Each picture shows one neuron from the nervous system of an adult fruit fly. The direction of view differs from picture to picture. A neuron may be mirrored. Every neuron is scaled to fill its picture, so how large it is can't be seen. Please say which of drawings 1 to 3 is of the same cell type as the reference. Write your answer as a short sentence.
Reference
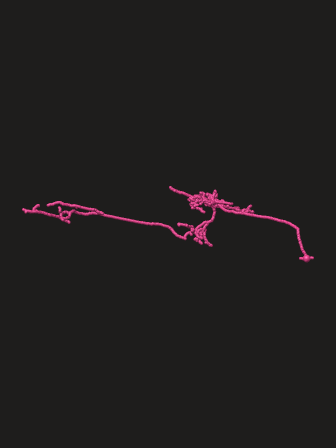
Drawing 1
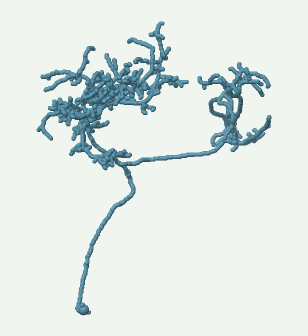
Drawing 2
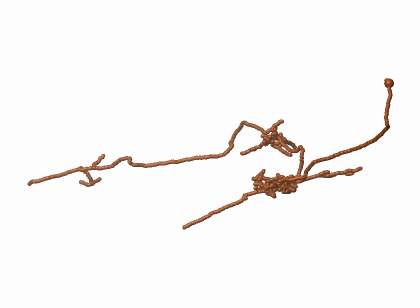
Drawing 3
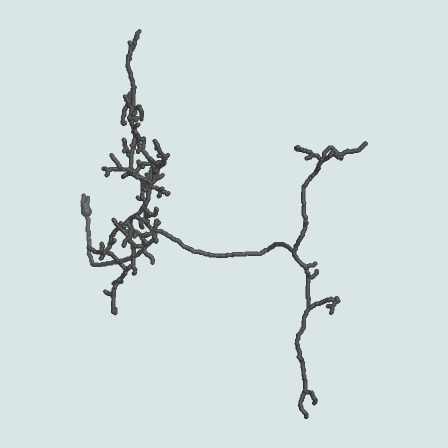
Drawing 2 shows a neuron of the same cell type.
